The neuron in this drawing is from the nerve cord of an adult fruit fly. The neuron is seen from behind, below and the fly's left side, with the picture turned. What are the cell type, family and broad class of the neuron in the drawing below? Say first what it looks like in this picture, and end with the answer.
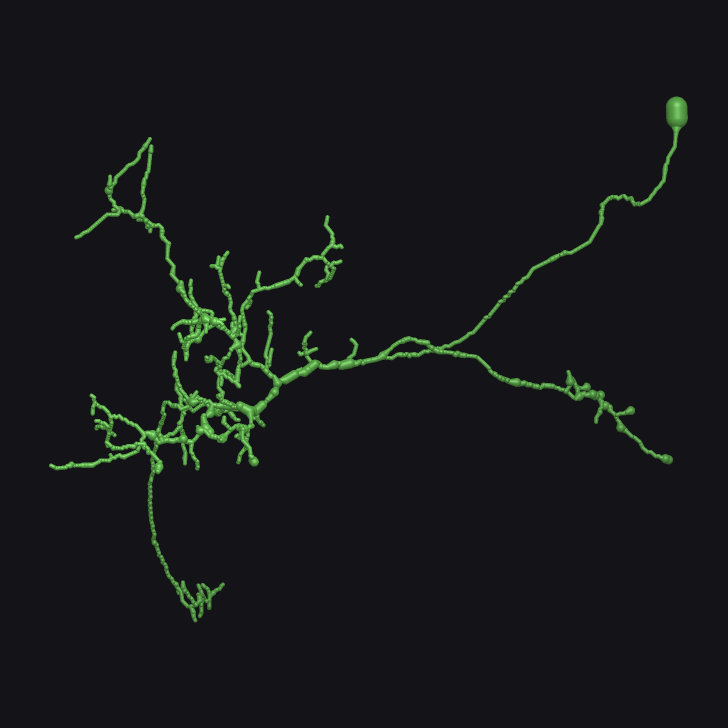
The picture shows dozens of branch ends. In this view it is about as wide as it is tall. It is of cell type IN21A073. Its family is hemilineage 21A. This is a nerve-cord intrinsic neuron.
